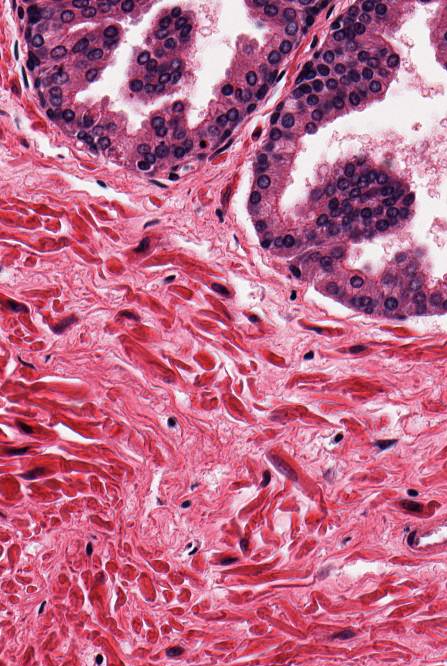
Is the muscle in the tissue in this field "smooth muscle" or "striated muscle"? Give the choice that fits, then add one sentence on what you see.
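Smooth muscle. The stroma contains deep pink spindle-shaped smooth muscle cells in bundles running in many directions.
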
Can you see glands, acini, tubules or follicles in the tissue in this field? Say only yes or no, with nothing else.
Yes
